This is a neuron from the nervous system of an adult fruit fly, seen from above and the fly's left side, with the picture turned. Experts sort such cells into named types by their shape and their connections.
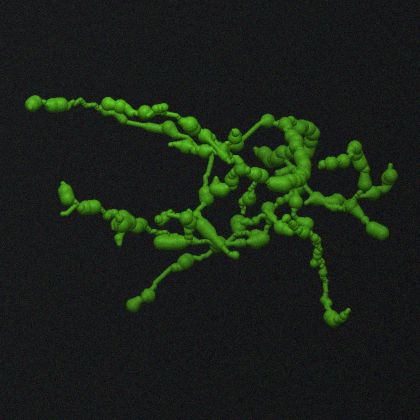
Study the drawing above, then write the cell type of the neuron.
BM_Taste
